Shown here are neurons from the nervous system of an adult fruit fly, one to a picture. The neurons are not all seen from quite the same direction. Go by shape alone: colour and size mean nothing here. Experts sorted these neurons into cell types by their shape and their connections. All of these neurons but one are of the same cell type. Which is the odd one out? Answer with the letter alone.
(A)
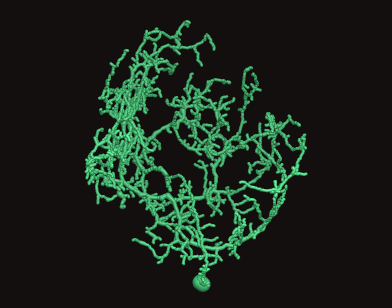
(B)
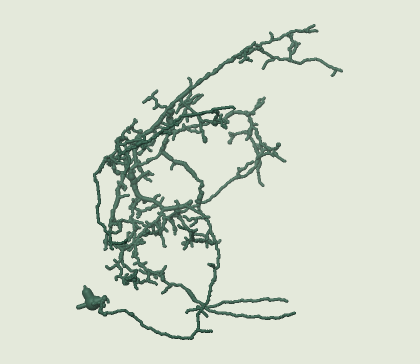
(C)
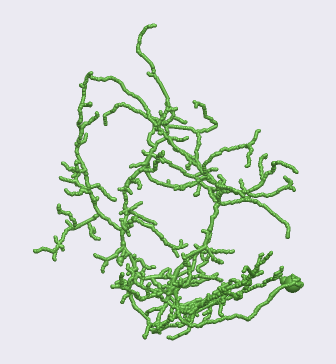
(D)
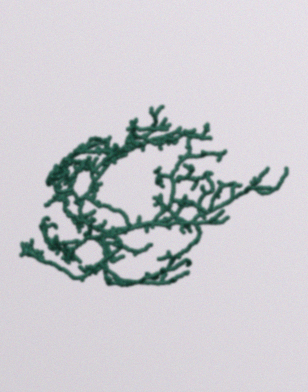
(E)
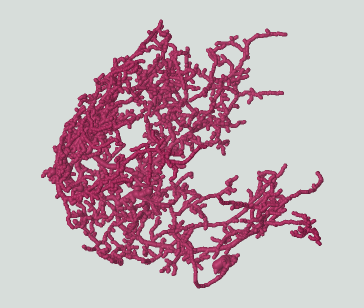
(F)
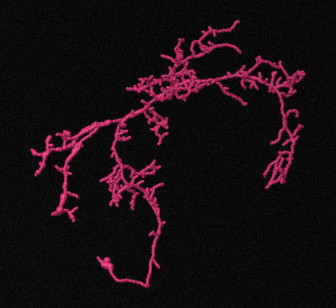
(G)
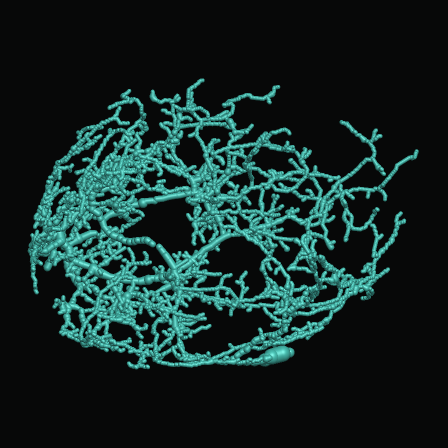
F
